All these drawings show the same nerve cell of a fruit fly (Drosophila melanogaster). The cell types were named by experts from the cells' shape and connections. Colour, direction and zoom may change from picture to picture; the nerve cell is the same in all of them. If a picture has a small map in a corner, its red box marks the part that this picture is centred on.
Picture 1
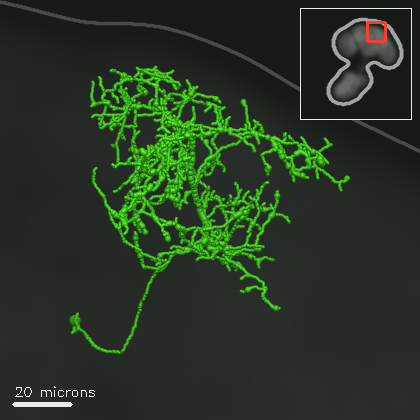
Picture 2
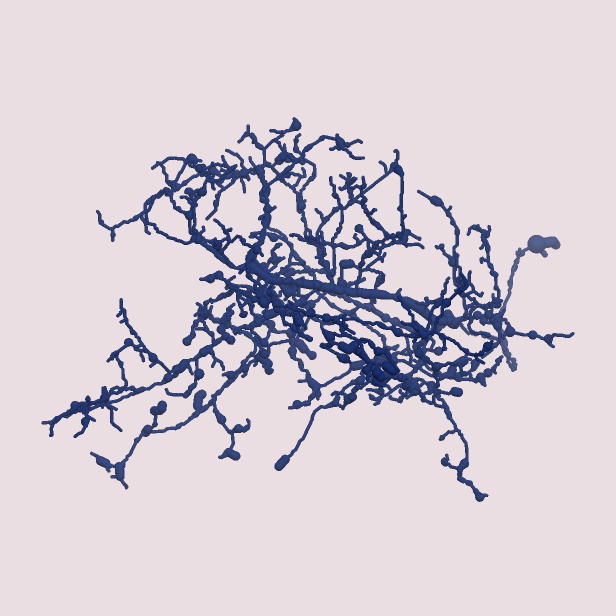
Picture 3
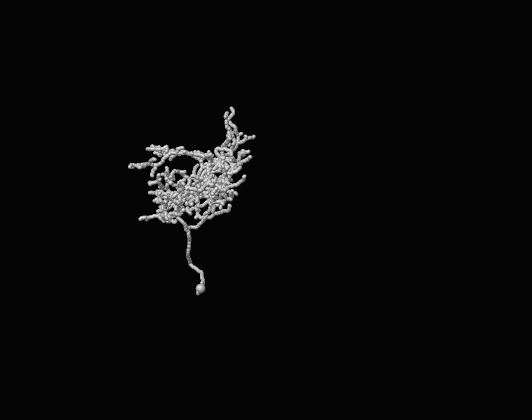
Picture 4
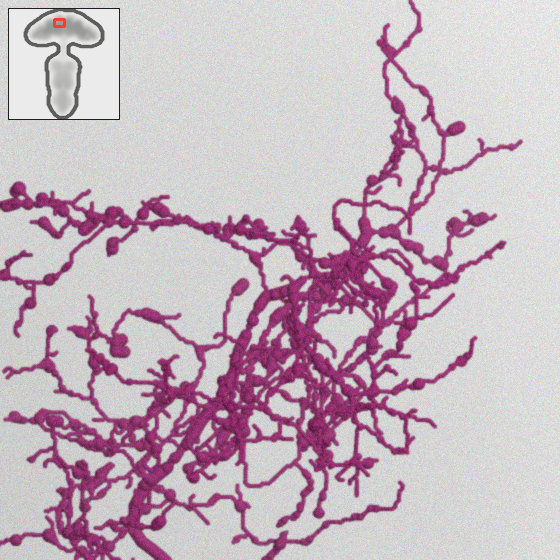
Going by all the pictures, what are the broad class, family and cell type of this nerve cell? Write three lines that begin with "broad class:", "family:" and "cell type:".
broad class: central-brain intrinsic neuron
family: hemilineage DM6_dorso_lateral
cell type: SIP067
